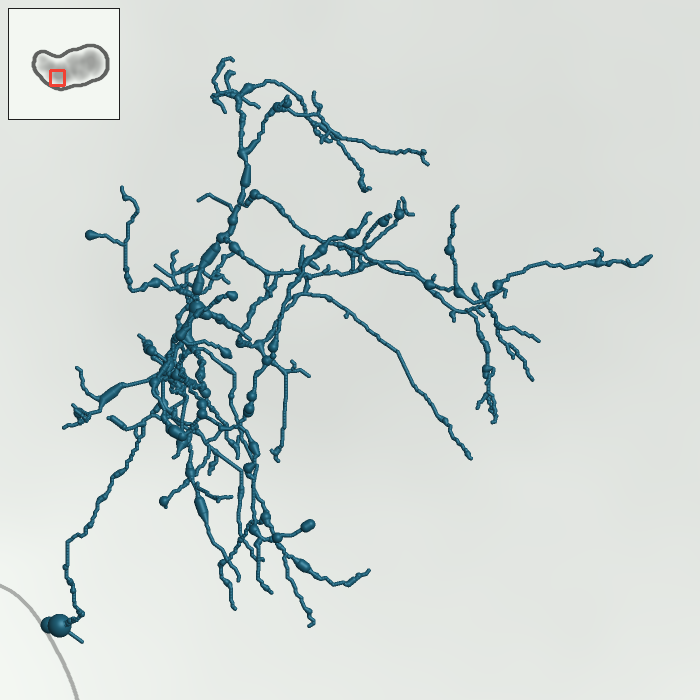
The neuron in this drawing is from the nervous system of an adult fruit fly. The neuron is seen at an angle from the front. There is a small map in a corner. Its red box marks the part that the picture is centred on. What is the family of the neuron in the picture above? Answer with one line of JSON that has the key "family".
{"family": "hemilineage 04B"}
